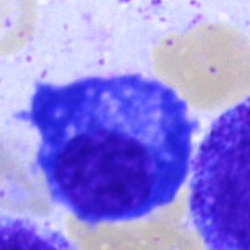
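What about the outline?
Irregular, with small pointed projections along the upper left margin.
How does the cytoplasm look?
Abundant and deep blue, with many small pale dots scattered through it, mostly above the nucleus.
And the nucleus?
Its chromatin stains dark purple, darker than the cytoplasm.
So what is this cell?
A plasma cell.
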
